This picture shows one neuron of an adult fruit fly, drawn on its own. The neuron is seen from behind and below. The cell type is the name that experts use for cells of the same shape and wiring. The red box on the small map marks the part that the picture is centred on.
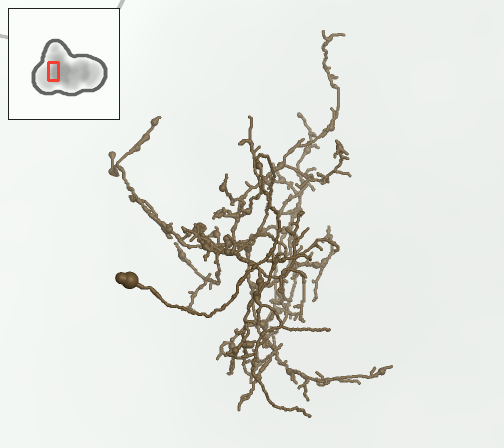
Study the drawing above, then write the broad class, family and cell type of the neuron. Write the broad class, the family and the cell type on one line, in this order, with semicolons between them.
nerve-cord intrinsic neuron; hemilineage 20A.22A; IN20A.22A037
